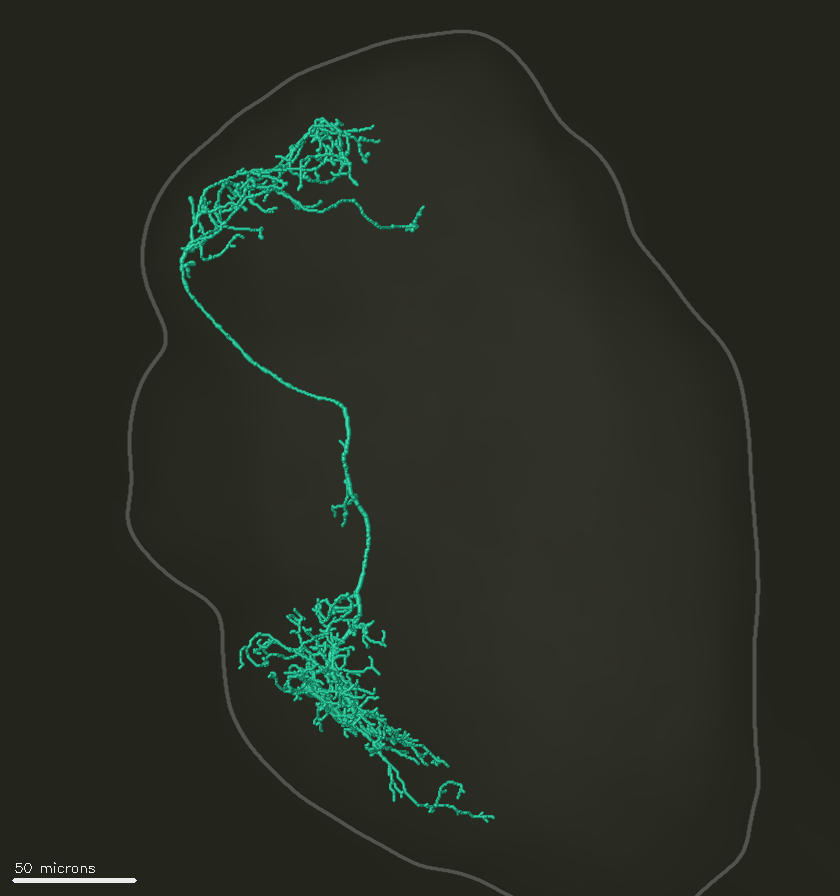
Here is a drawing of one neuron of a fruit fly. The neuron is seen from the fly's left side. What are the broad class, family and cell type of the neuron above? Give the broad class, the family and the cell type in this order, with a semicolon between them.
central-brain intrinsic neuron; hemilineage TRdl_b; GNG322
